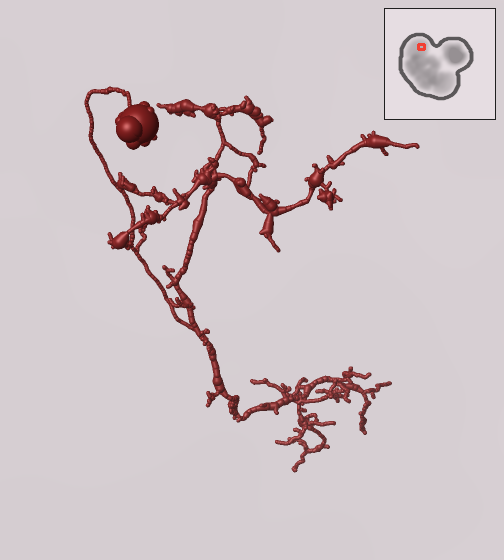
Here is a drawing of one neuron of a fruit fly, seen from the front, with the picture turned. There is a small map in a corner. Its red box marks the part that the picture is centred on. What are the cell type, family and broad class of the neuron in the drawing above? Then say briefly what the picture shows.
The cell type is Mi13. The family is Mi. It is an optic-lobe intrinsic neuron. Its cell body lies at the upper left of the picture. Dozens of branch ends can be seen.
